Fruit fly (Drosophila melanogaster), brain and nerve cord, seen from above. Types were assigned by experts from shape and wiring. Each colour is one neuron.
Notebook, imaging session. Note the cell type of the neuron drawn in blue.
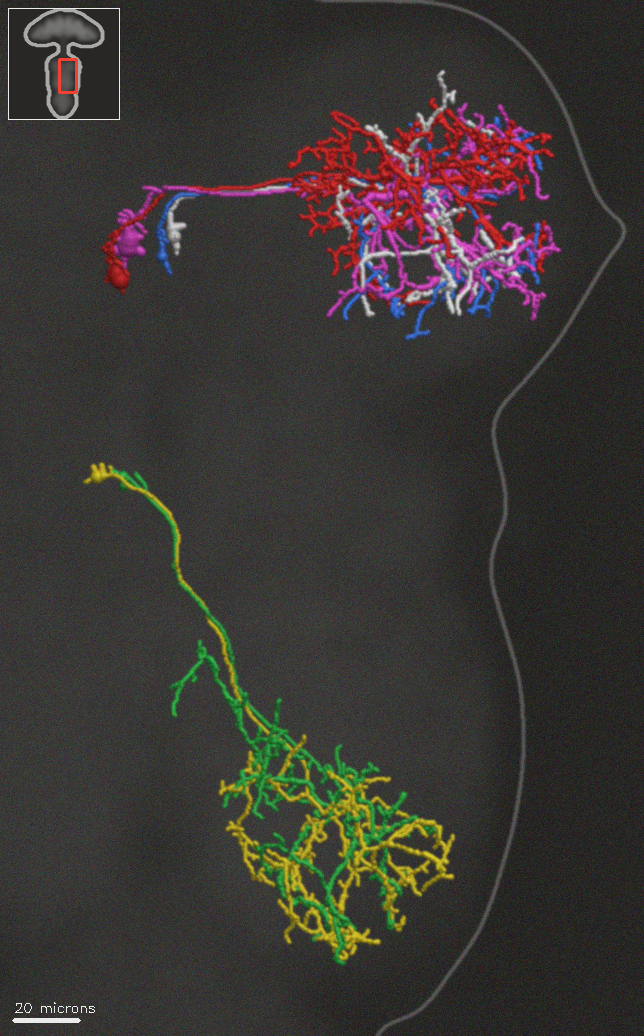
IN13B065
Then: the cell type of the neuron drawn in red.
IN13B018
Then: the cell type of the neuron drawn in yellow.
IN13B050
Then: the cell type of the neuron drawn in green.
IN13B042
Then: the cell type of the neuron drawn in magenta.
IN13B010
